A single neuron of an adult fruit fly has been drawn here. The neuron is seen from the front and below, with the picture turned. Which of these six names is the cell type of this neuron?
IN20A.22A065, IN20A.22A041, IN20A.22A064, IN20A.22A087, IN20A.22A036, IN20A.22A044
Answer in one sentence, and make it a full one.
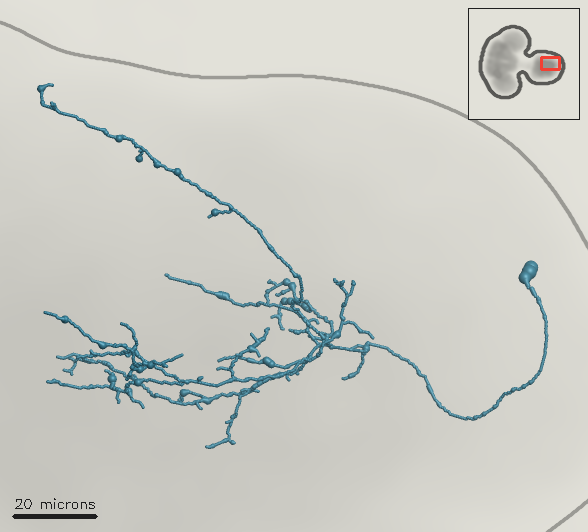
This neuron represents the cell type IN20A.22A087.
